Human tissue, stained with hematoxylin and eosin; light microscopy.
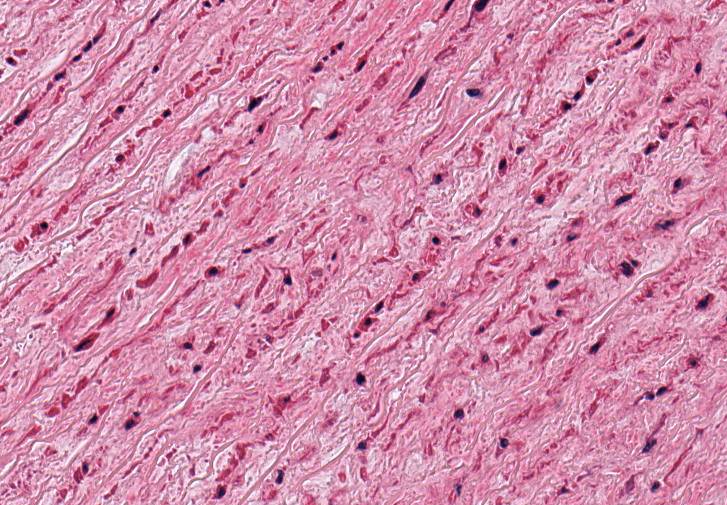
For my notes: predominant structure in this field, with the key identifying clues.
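Tunica media of an artery makes up most of this field. Nuclei are small and darkly stained, and most elongated ones lie with their long axes along the fibres, which are pink and wavy with thin pale clefts between them.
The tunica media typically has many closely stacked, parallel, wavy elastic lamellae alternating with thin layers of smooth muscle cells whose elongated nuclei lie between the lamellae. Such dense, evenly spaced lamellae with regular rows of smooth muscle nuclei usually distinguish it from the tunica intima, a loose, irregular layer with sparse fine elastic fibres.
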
